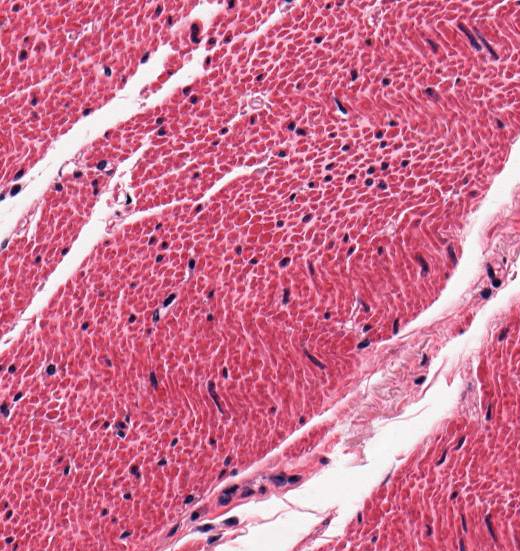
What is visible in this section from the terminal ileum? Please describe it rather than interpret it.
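Field nearly entirely packed with eosinophilic muscle fibres, mostly cut transversely or obliquely. Cut profiles small, polygonal, closely packed; very little tissue between them. In fibres cut lengthwise, nuclei elongated along the fibre. Epithelium absent throughout.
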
